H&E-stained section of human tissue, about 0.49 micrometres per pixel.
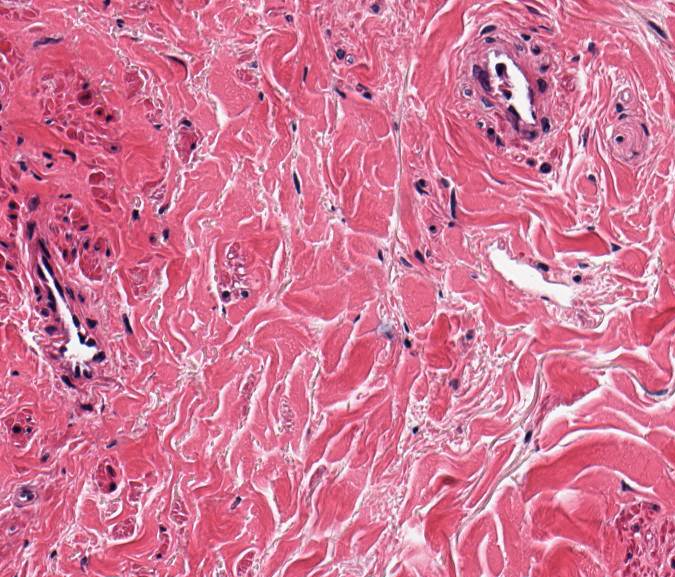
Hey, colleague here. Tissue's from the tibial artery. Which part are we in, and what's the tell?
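I'd call this tunica adventitia. Thick pink collagen bundles cross the whole field in many directions, with only sparse small dark spindle-shaped nuclei between them.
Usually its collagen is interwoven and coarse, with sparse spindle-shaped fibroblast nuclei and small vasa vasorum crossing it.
Small slit-like empty vessels sit at the upper right and left edge, and narrow white clefts part the bundles.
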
